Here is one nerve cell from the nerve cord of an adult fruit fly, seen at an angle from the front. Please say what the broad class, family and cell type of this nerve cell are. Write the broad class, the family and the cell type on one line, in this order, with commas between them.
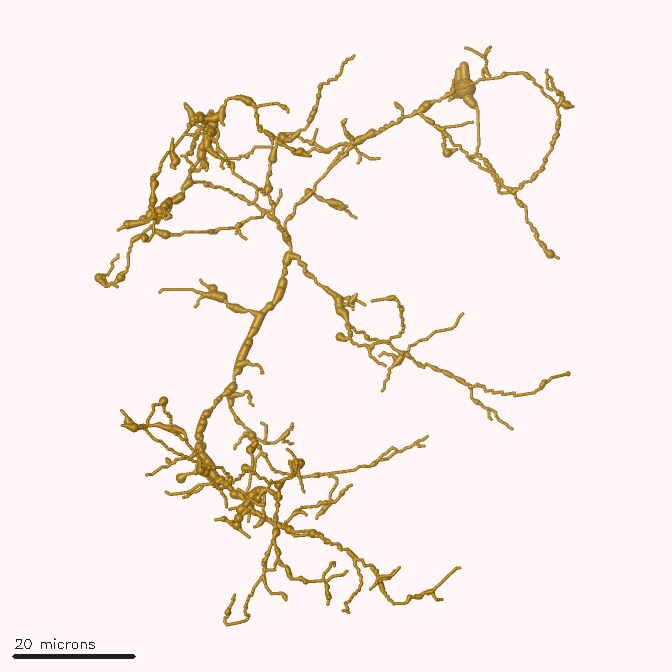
nerve-cord intrinsic neuron, hemilineage 03A, IN03A087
